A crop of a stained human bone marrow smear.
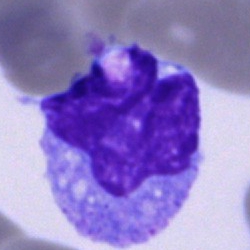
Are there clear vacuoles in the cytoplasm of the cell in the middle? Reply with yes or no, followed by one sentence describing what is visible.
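Yes. The cytoplasm contains many small pale vacuoles.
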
